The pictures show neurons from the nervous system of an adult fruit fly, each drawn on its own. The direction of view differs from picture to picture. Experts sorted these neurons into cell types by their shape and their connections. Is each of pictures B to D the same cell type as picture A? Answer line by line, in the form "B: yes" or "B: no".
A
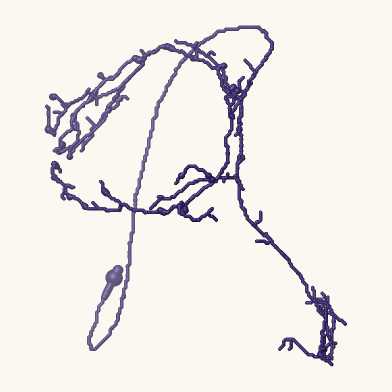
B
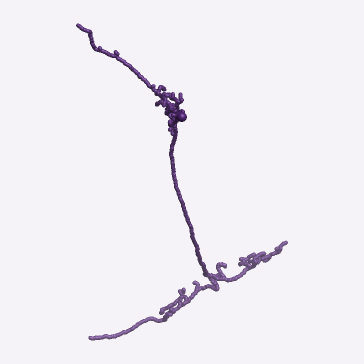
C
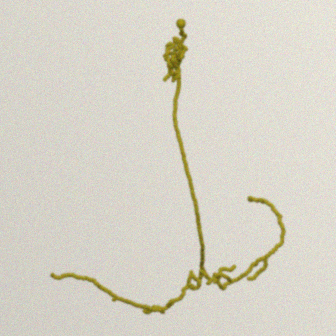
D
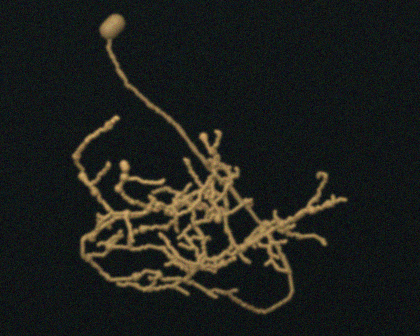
B: no
C: no
D: no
